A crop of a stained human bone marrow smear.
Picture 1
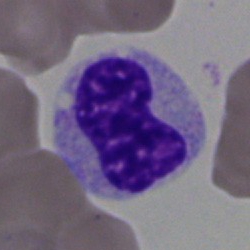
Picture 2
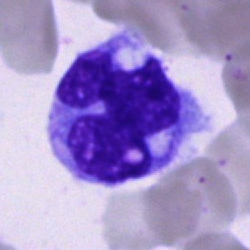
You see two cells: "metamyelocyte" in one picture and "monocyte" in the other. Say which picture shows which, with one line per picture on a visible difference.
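Picture 1 shows a metamyelocyte: Fine lilac granules are scattered through the cytoplasm.
Picture 2 shows a monocyte: No distinct granules can be seen in the cytoplasm.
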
